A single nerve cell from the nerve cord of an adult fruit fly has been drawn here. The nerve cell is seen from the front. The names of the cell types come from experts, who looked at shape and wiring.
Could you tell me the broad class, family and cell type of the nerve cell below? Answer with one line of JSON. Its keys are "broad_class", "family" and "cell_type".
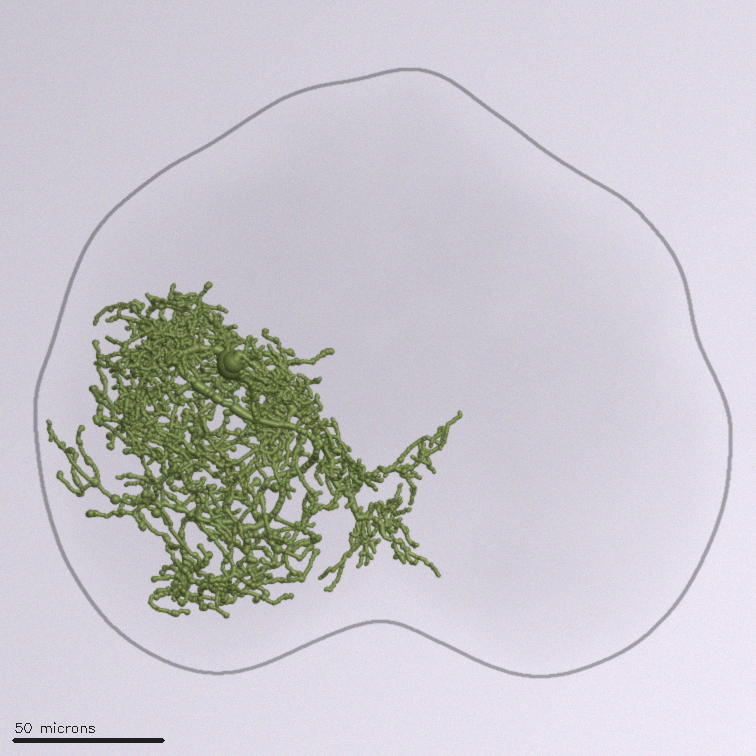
{"broad_class": "nerve-cord intrinsic neuron", "family": "hemilineage 09A", "cell_type": "IN09A001"}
